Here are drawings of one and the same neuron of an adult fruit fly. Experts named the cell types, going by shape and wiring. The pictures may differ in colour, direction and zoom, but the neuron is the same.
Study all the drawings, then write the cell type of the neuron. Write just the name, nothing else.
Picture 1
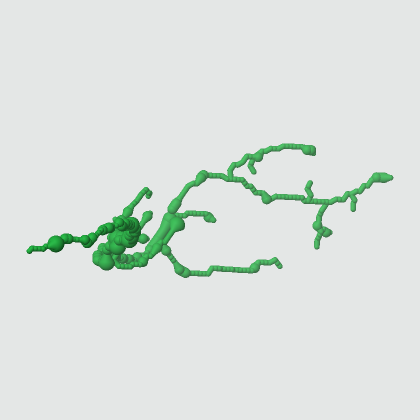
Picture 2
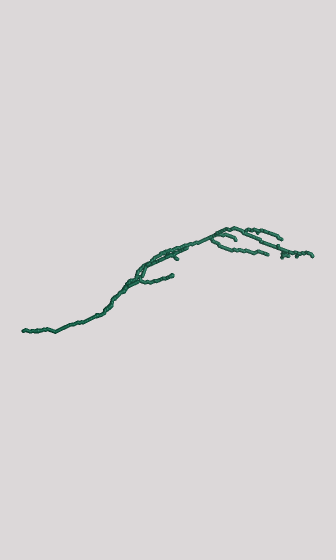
SNta43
